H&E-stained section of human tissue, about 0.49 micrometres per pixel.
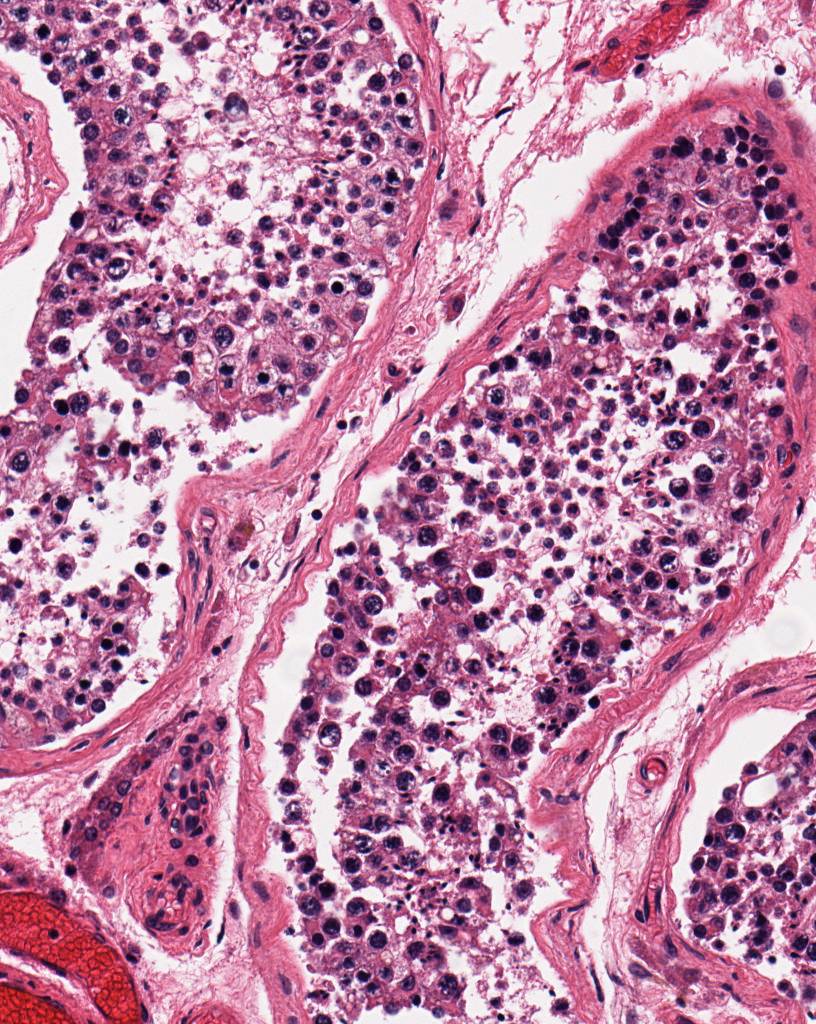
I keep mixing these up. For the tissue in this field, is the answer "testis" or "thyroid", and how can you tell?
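The answer is testis.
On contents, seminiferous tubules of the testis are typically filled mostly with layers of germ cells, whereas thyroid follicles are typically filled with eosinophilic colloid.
In this field the tubules are crowded with loosely cohesive round cells, many lying free, with no clear open central lumen. Next, nuclei: many of these cells have small, dense, darkly staining round nuclei. Last, stroma: loose and pale with wispy fibres between the tubules.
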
